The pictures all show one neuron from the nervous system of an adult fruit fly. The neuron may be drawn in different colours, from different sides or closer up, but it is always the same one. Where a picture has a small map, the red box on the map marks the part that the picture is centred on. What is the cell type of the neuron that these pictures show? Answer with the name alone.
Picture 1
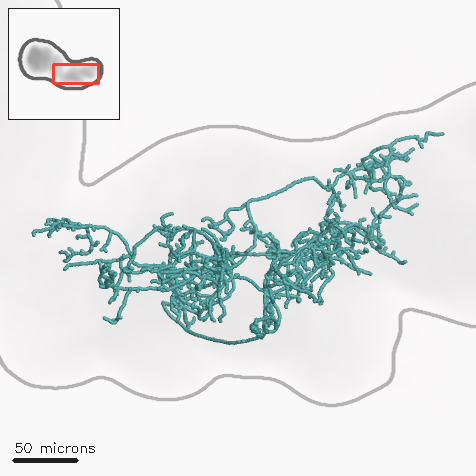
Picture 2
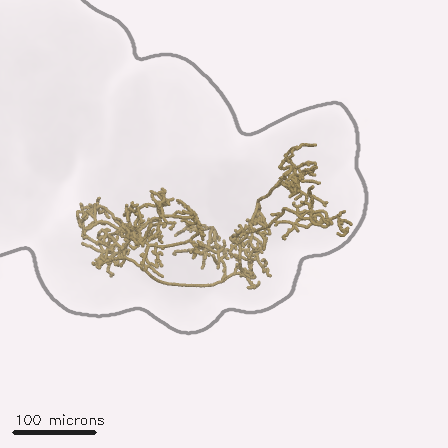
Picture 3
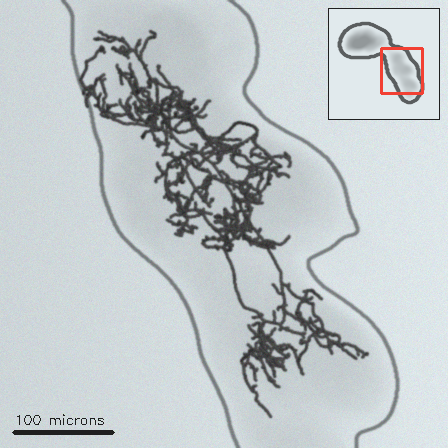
IN08B004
